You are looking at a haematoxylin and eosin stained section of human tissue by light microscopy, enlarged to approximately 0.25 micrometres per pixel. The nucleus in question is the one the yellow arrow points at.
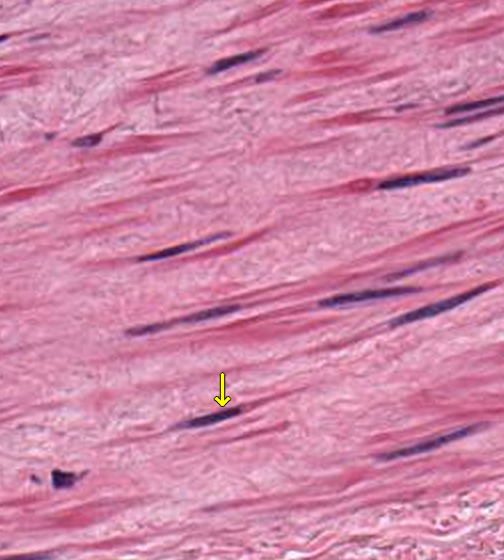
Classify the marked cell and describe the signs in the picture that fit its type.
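This is a smooth muscle cell. The nucleus is long and slender, tapering toward both ends, and lies along the length of the cell. The nucleus stains a deep, even purple, about as dark as the other elongated nuclei in the field. The cytoplasm is pink and drawn out thinly on either side of the nucleus, with no clear border separating it from the neighbouring pink strands. The cell runs parallel to the surrounding elongated nuclei and pink fibres, all slanting the same way across the field.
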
